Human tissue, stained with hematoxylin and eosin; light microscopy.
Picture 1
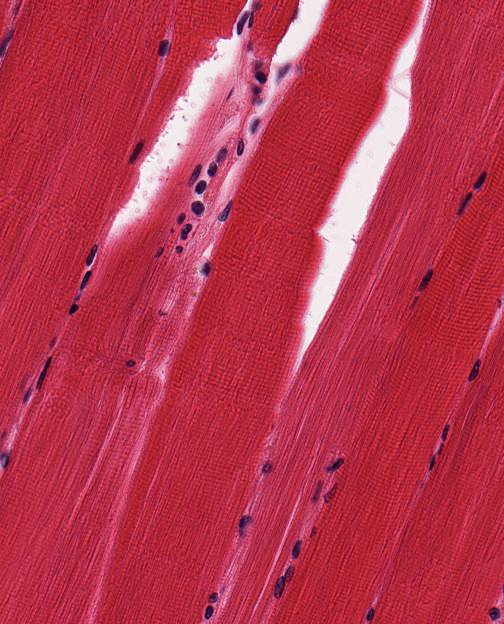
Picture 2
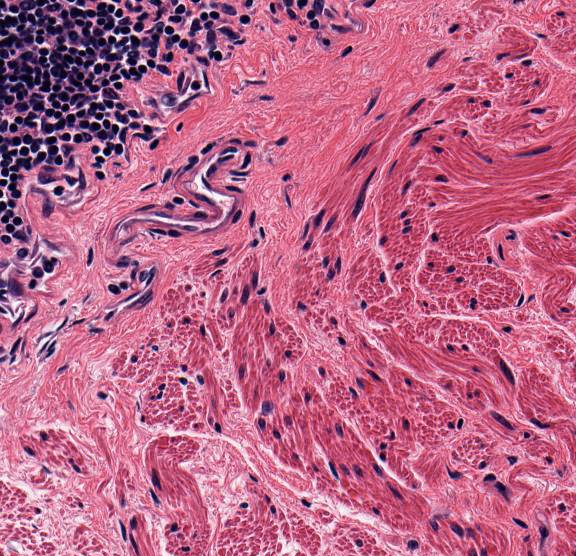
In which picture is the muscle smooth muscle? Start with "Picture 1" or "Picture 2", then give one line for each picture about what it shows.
Picture 2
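Picture 1: Fine cross-striations cross each fibre at right angles to its length.
Picture 2: Bundles of smooth muscle cells with pink cytoplasm occupy most of the middle and lower parts of the field and run in several different directions.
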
